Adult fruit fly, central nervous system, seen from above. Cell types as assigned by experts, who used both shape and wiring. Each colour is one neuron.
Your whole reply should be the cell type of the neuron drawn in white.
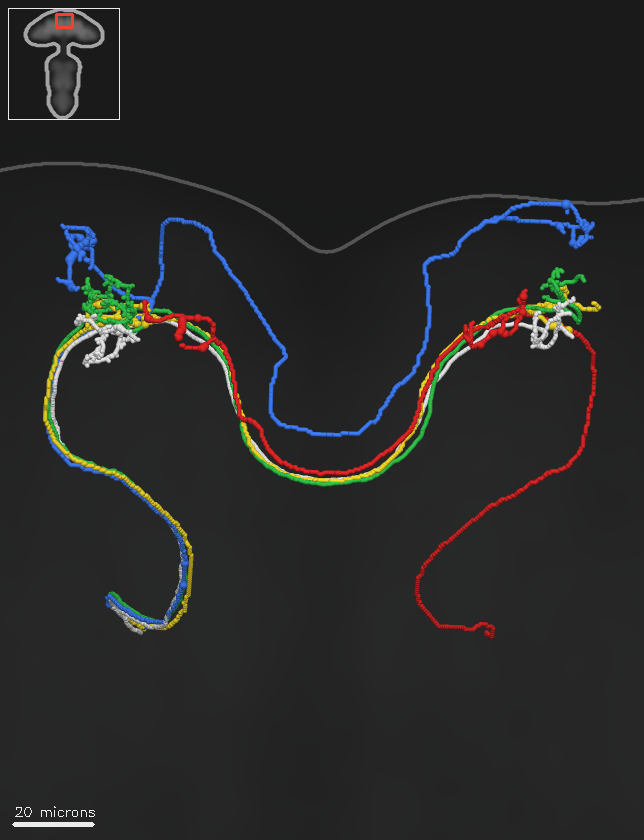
ORN_VC1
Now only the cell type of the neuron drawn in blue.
ORN_VA7l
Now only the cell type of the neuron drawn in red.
ORN_VM7v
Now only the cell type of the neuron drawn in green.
ORN_VC2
